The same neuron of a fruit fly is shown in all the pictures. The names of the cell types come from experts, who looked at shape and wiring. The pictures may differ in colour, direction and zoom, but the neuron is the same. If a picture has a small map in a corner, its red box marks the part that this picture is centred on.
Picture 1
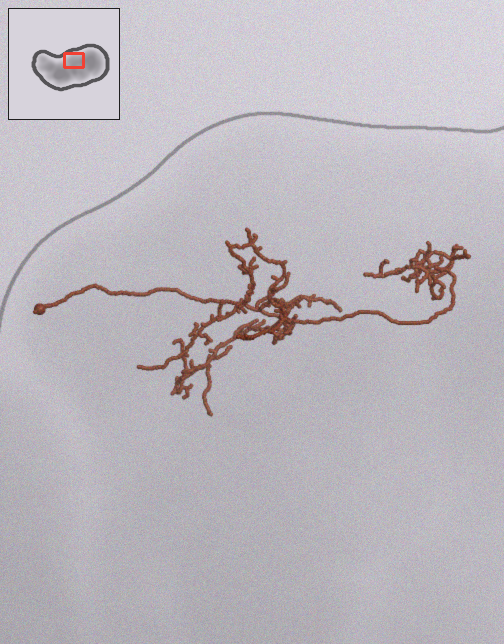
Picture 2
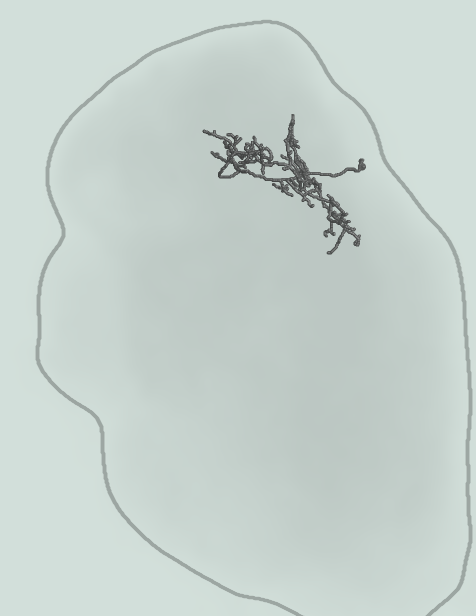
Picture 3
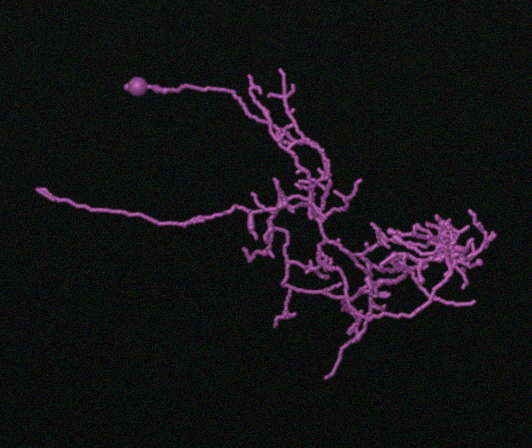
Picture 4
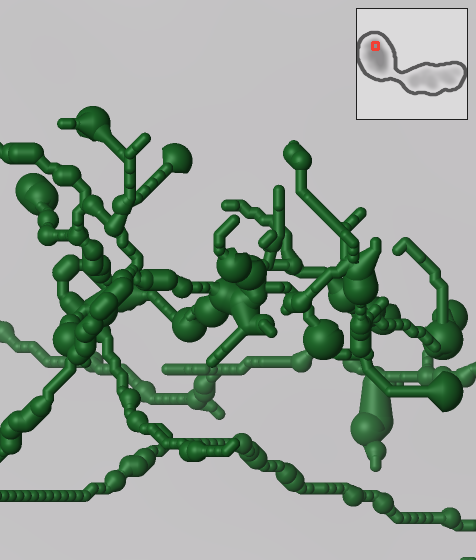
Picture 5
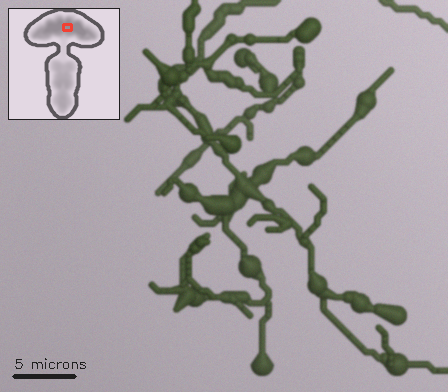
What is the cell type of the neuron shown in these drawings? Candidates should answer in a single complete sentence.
For this neuron, the cell type is SMP277.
